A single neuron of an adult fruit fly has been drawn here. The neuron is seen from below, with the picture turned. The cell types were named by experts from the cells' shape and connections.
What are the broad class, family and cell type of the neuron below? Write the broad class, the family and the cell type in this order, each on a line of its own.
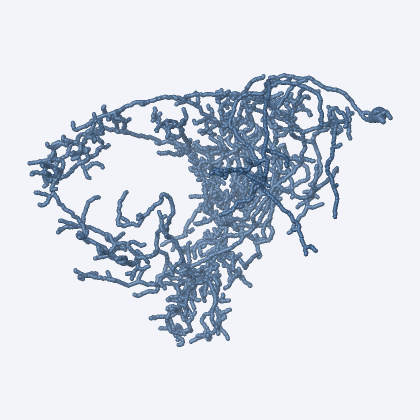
central-brain intrinsic neuron
hemilineage SMPad2
SMP157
